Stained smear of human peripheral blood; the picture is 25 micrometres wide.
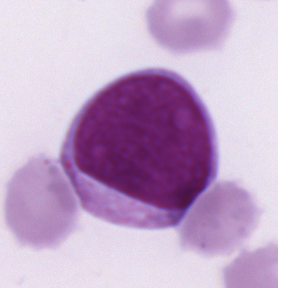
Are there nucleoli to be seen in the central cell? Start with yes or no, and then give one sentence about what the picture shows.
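Yes. Pale round nucleoli show within the nucleus.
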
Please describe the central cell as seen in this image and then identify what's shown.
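Nuclear staining is a deep reddish purple. Most of the cytoplasm forms a crescent beneath the nucleus; it is pale lilac-blue in colour and contains a few fine reddish granules. The cell shown is a myeloblast.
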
